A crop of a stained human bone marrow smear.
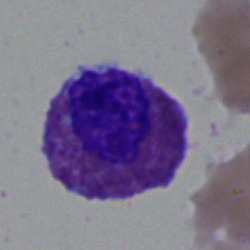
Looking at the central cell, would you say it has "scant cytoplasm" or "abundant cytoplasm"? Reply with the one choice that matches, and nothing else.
Abundant cytoplasm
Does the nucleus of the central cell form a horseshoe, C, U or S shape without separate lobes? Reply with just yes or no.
No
